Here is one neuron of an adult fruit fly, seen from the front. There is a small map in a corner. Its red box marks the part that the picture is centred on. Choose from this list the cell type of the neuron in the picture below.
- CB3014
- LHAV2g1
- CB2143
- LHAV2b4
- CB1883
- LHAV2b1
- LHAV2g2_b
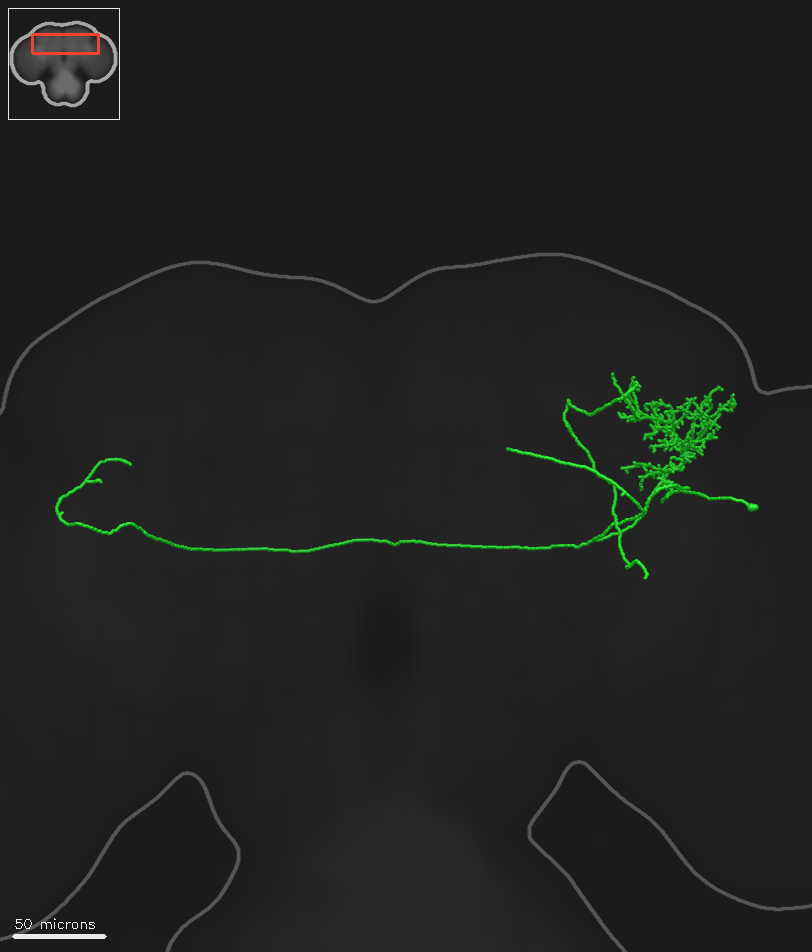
LHAV2g2_b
